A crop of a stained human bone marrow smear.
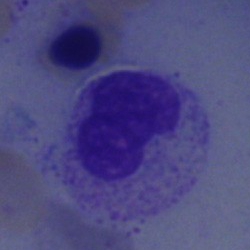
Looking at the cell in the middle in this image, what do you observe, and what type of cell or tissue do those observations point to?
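A notch cuts into the nucleus from its right side, leaving it indented. The nucleus lies off-centre, towards the upper left of the cell. Its chromatin is fairly evenly stained, without coarse dark clumps. The cell outline is roughly round but ragged along the lower edge. The cell in the middle is a metamyelocyte.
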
